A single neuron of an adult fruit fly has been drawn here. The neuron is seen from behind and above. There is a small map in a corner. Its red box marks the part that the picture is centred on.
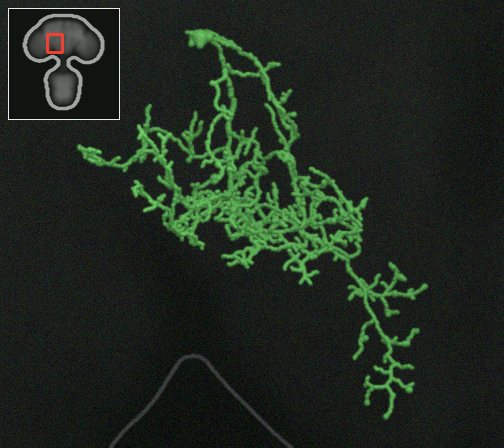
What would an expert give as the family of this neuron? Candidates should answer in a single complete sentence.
The family assigned to this neuron is hemilineage ALlv1.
